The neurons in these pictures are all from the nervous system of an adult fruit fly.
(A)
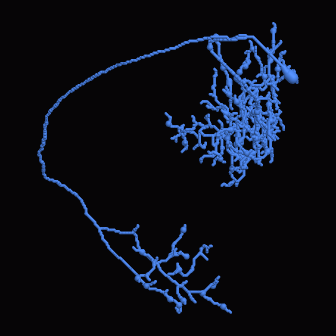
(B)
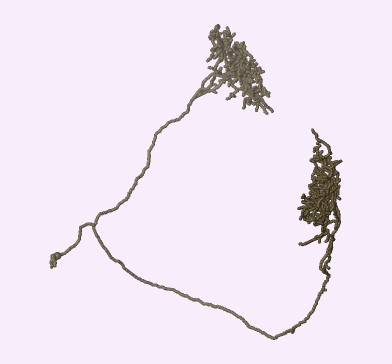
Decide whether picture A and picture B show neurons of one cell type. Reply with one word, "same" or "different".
different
